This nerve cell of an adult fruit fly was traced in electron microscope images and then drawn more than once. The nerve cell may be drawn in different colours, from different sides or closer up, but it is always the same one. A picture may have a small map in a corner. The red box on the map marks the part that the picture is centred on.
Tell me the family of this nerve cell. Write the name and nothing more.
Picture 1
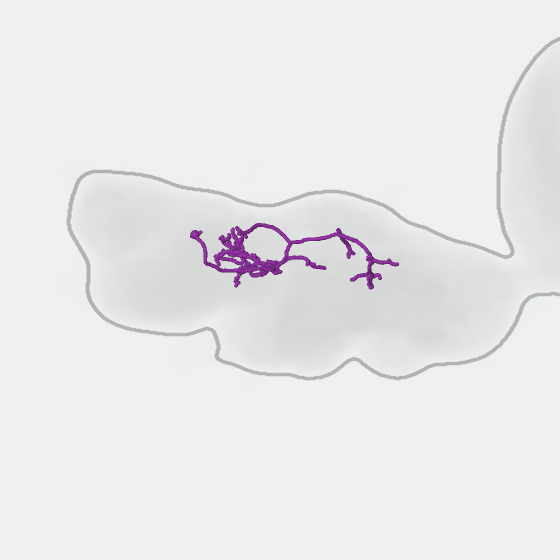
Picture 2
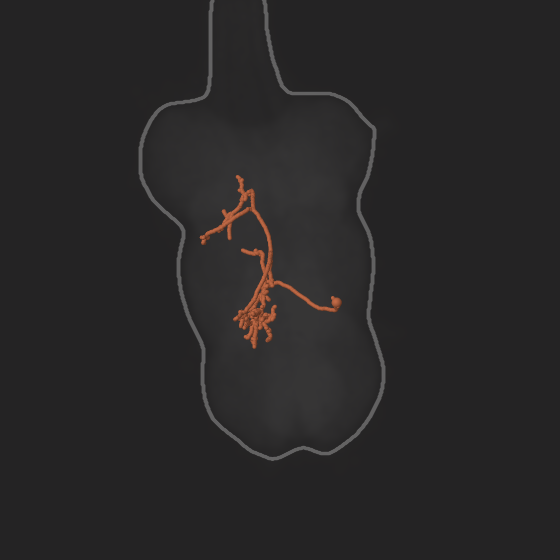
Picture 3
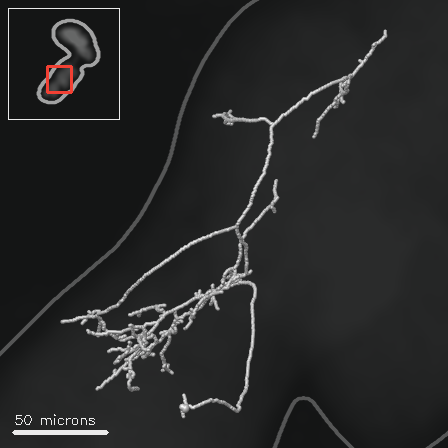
hemilineage 18B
